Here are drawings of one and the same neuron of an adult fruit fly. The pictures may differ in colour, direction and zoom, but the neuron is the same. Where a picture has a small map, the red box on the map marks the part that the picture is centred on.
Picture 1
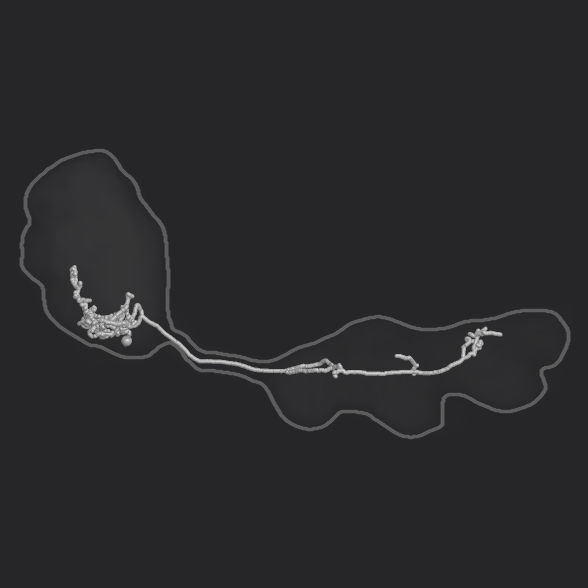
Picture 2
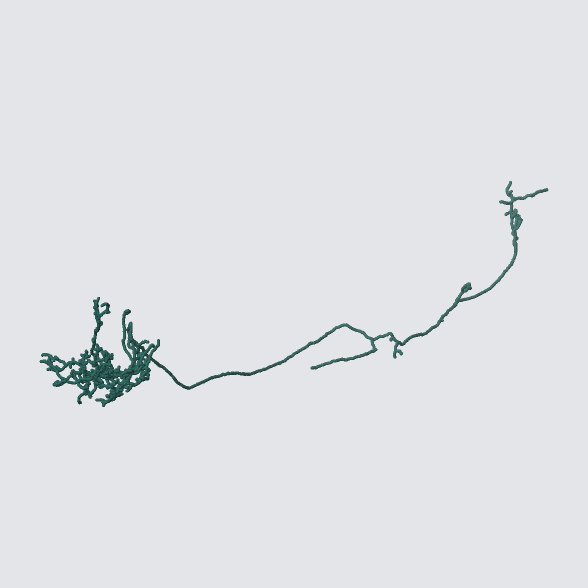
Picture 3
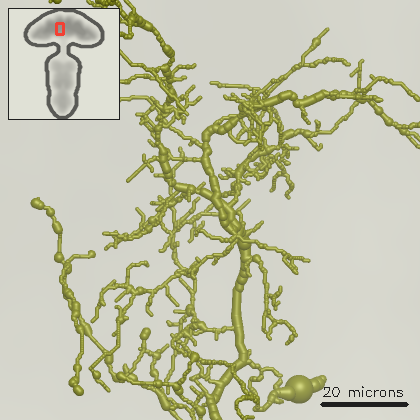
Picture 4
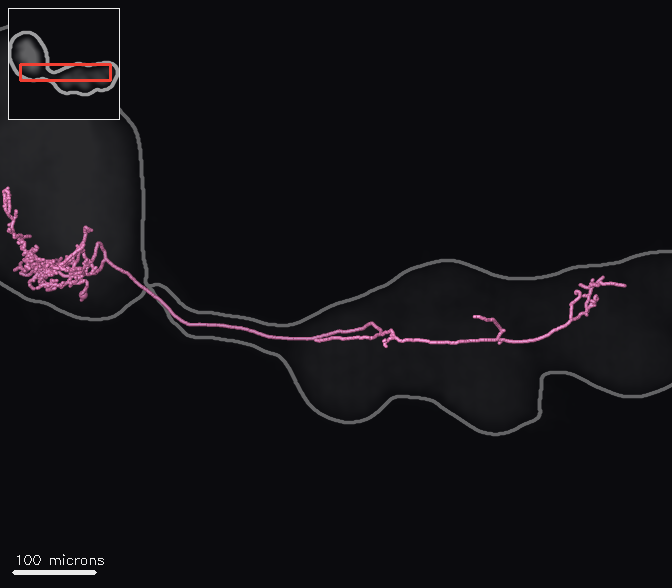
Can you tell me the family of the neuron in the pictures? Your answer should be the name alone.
DNge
